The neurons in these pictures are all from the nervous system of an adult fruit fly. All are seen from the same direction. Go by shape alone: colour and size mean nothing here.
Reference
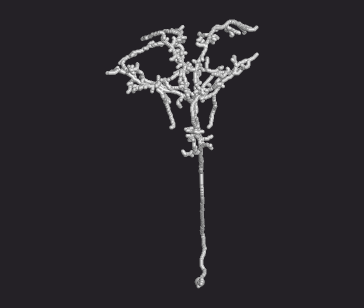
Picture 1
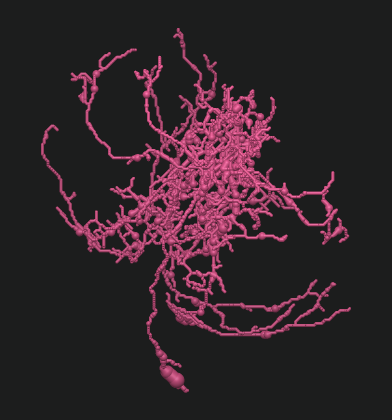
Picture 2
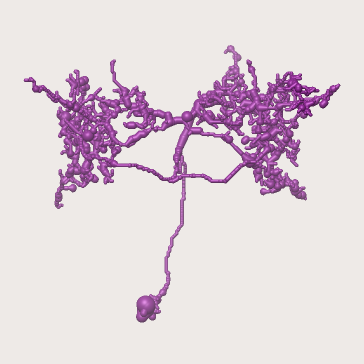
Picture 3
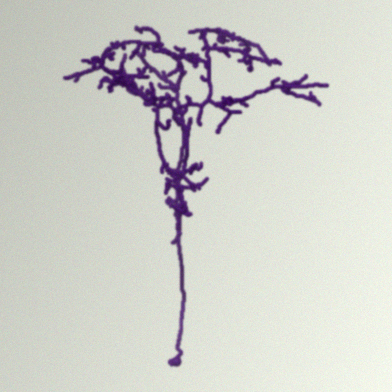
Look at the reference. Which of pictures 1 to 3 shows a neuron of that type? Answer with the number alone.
3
